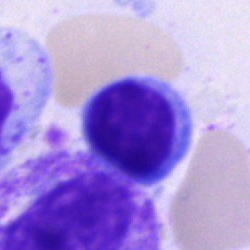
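Lymphocyte, the central cell in a stained human bone marrow smear. The outline is smooth and roughly round; the nucleus fills most of the cell, leaving a narrow rim of cytoplasm. Chromatin is dark purple and dense, with a few slightly paler patches. No cytoplasmic granules are visible.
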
